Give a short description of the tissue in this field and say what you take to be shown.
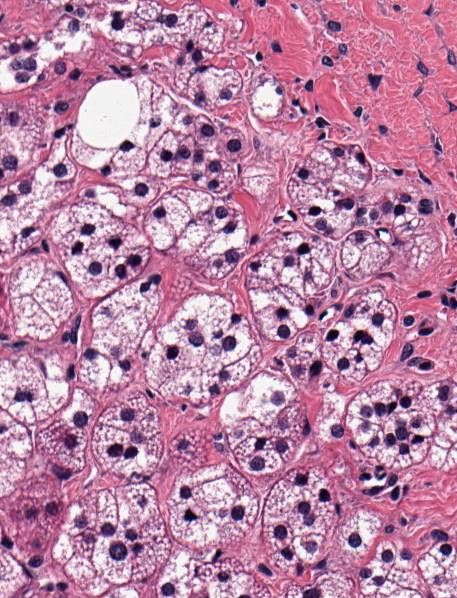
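Across most of the field, cells lie in rounded nests separated by delicate, thin pink partitions only a few cells thick. These cells have abundant pale, finely vacuolated, foamy cytoplasm and small, round, dark nuclei. The tissue is adrenal gland.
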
